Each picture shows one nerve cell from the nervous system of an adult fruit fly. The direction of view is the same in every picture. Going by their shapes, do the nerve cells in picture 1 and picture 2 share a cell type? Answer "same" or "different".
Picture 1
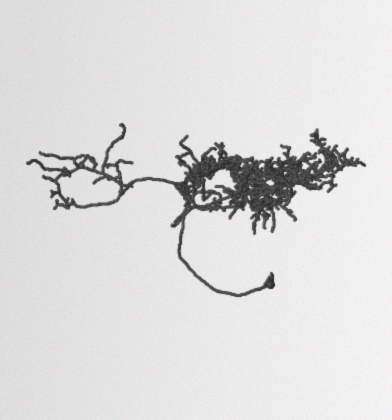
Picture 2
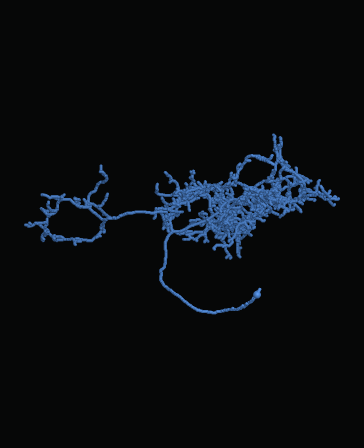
same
